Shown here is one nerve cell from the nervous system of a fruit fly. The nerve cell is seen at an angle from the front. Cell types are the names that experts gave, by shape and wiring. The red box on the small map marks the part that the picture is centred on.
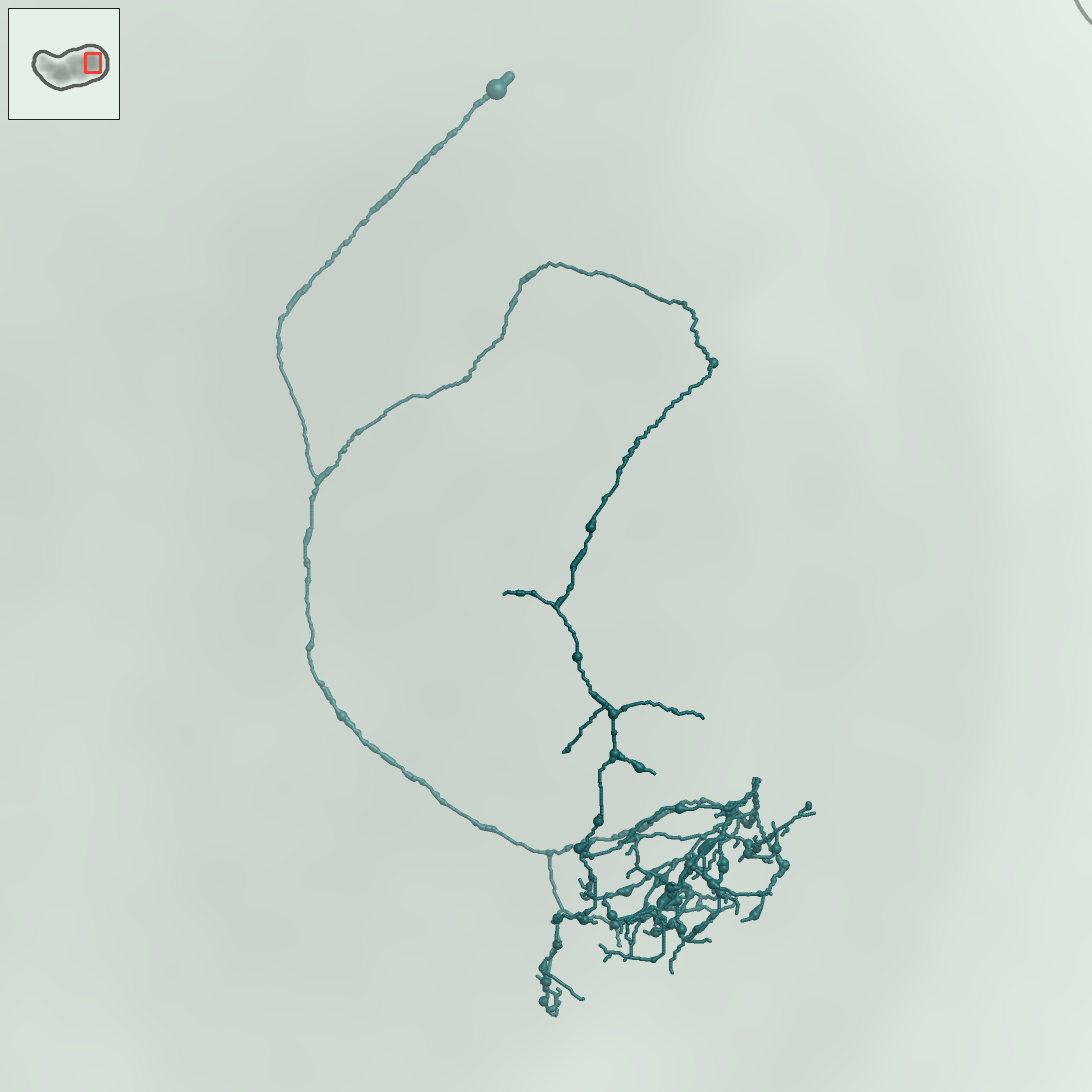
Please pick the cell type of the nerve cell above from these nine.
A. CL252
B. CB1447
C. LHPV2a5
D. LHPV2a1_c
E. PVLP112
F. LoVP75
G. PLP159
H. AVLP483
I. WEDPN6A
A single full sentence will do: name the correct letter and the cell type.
Option B is CB1447, the cell type of the nerve cell.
